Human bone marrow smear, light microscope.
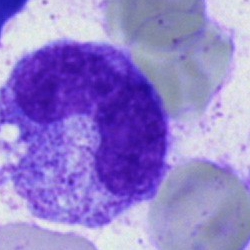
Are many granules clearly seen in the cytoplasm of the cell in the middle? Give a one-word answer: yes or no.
Yes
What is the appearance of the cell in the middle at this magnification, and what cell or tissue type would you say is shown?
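Outline roughly round. Nucleus bent into a C shape around a deep indentation, lower-left side; no nucleoli seen. Pale lilac cytoplasm fills the hollow of the curve. Band neutrophil.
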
